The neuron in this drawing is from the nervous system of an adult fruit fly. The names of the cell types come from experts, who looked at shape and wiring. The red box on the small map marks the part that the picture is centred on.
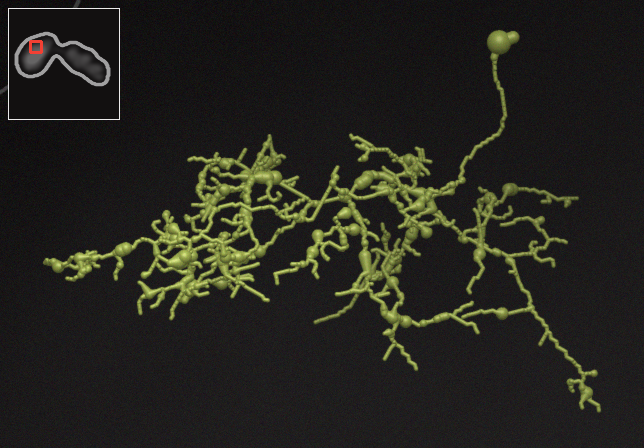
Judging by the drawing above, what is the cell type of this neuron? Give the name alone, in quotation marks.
"CB1274"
